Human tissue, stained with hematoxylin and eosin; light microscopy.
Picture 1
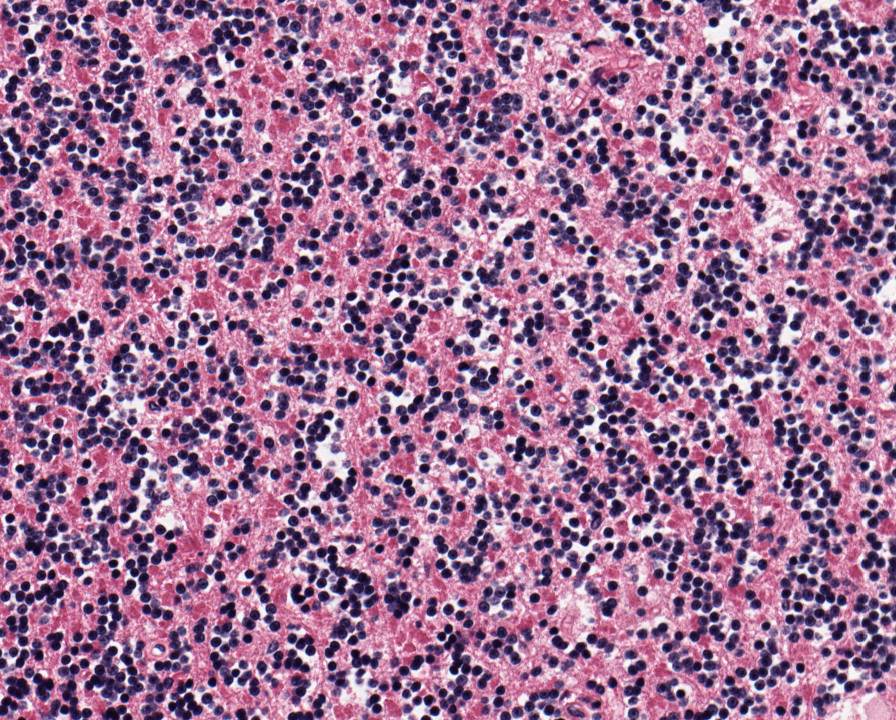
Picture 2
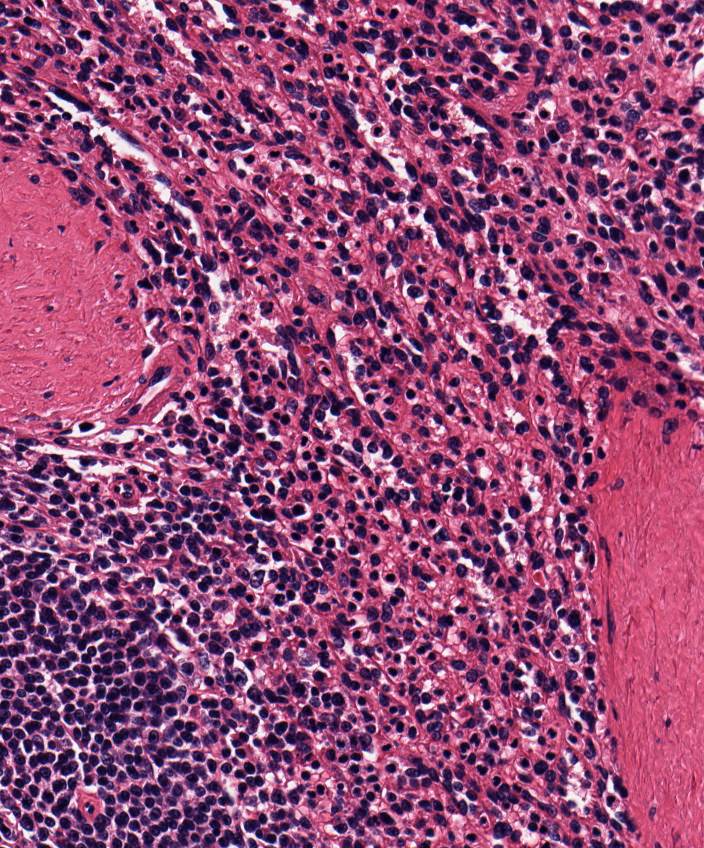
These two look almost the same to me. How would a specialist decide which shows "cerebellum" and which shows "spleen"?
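In picture 1 the tissue is cerebellum; in picture 2 it is spleen. Picture 1 is a uniform sheet of densely packed small cells without layers, lobules or other organised units. Its nuclei are small, round and dark, most cells show little or no visible cytoplasm, and between the nuclei a pink, finely fibrillary background forms irregular islands. Picture 2 consists mostly of densely packed cellular sheets interrupted by two pale pink fibrous areas with sparse, elongated nuclei, at the left edge in the upper half and the right edge in the lower half. Its lymphocytes, with small, round, dark nuclei and scant cytoplasm, are packed most tightly in the lower left corner.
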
